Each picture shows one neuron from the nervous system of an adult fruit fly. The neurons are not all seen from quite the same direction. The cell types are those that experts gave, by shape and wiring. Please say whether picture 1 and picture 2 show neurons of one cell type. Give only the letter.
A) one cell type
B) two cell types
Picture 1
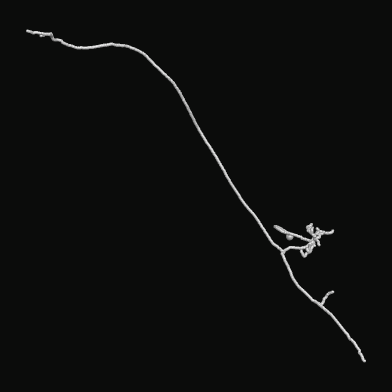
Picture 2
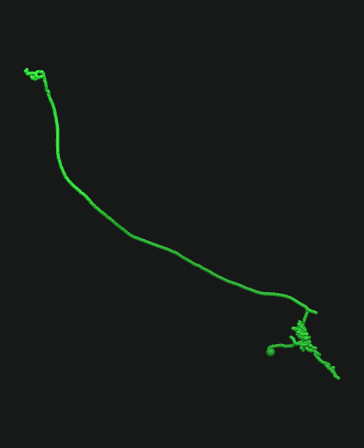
B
